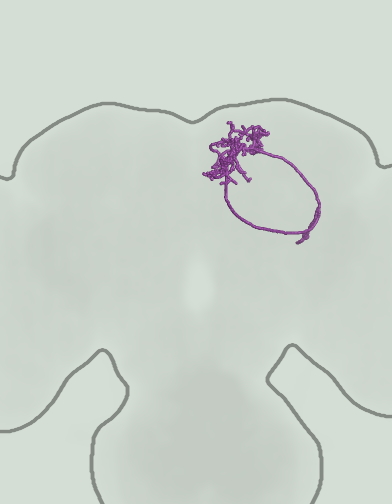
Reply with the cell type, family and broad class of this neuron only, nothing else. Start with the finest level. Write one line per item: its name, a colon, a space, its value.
cell type: SMP566
family: hemilineage VLPl&p1_posterior
broad class: central-brain intrinsic neuron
